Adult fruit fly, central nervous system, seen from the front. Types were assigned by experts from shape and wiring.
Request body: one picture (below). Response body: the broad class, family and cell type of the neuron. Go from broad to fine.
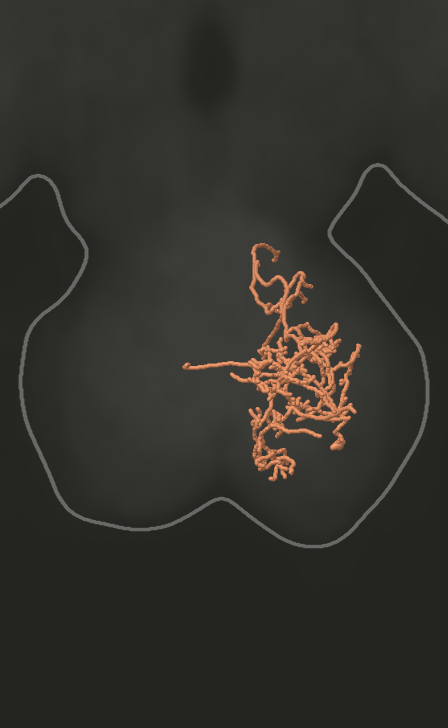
nerve-cord intrinsic neuron; hemilineage 12A; TN1c_d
